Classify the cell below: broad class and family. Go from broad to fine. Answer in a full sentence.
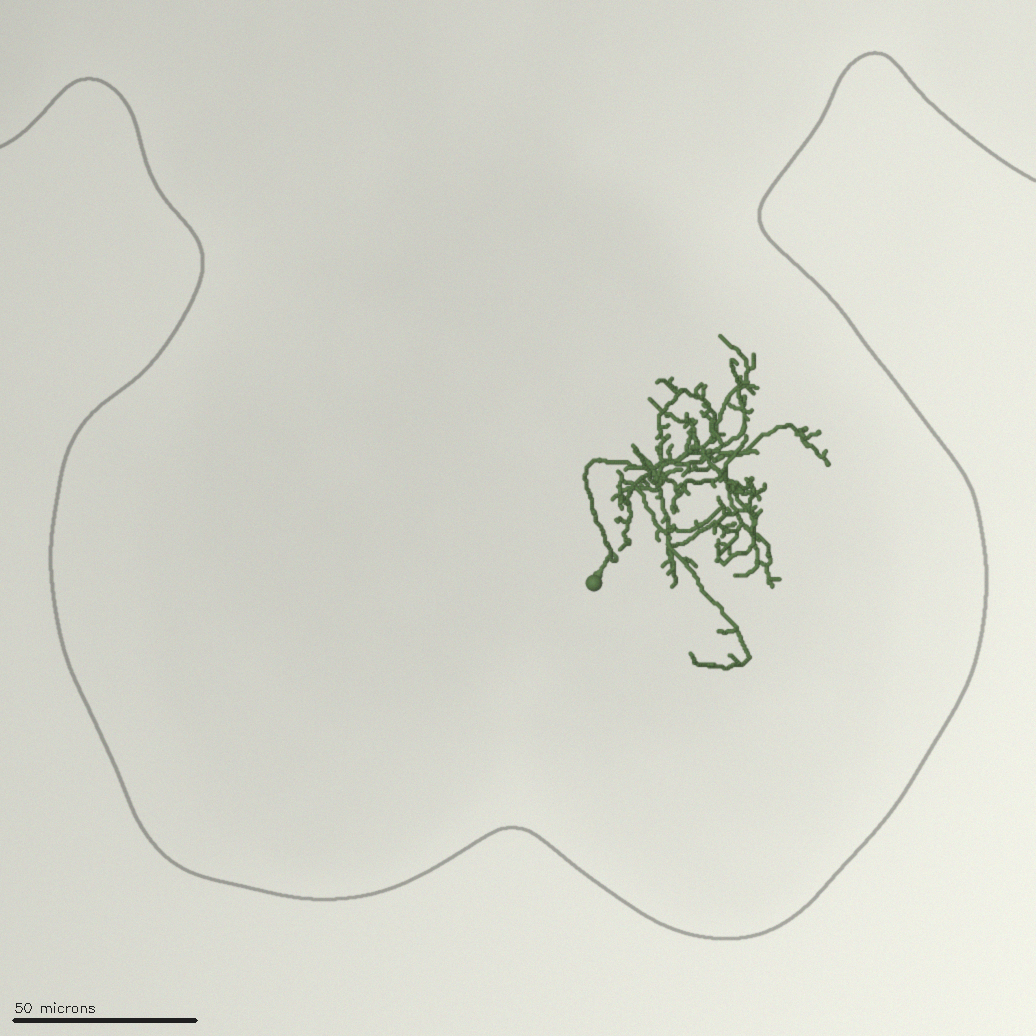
A nerve-cord intrinsic neuron of hemilineage 04B.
